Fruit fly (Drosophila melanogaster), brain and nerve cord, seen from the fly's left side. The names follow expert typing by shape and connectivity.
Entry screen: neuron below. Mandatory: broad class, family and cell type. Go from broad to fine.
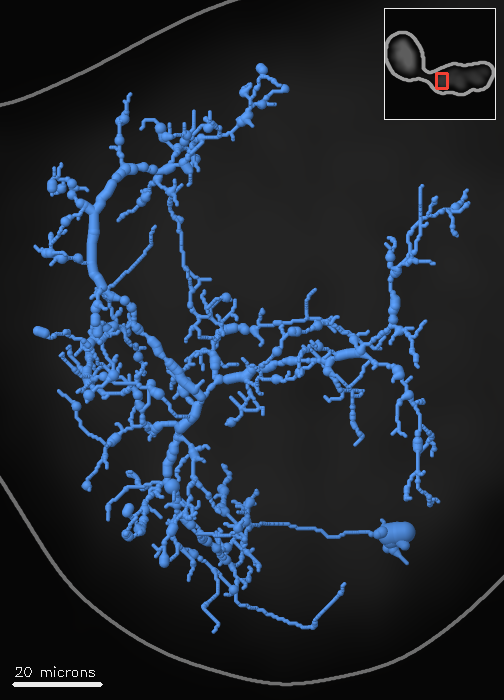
nerve-cord intrinsic neuron; hemilineage 13B; IN13B028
